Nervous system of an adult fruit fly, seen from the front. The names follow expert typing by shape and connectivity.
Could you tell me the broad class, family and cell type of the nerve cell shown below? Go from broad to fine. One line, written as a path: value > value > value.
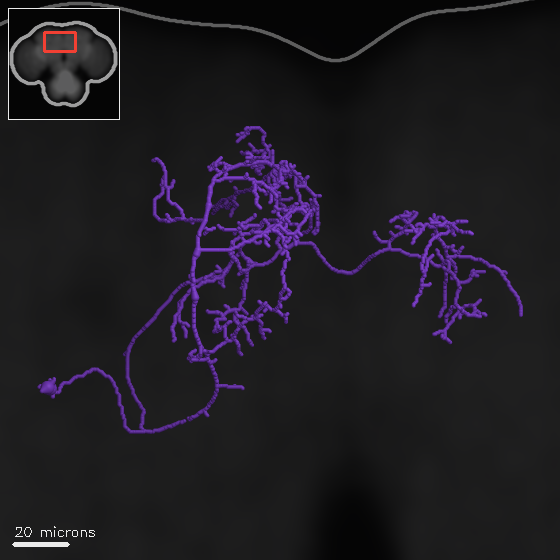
central-brain intrinsic neuron > hemilineage CREl1 > CRE049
